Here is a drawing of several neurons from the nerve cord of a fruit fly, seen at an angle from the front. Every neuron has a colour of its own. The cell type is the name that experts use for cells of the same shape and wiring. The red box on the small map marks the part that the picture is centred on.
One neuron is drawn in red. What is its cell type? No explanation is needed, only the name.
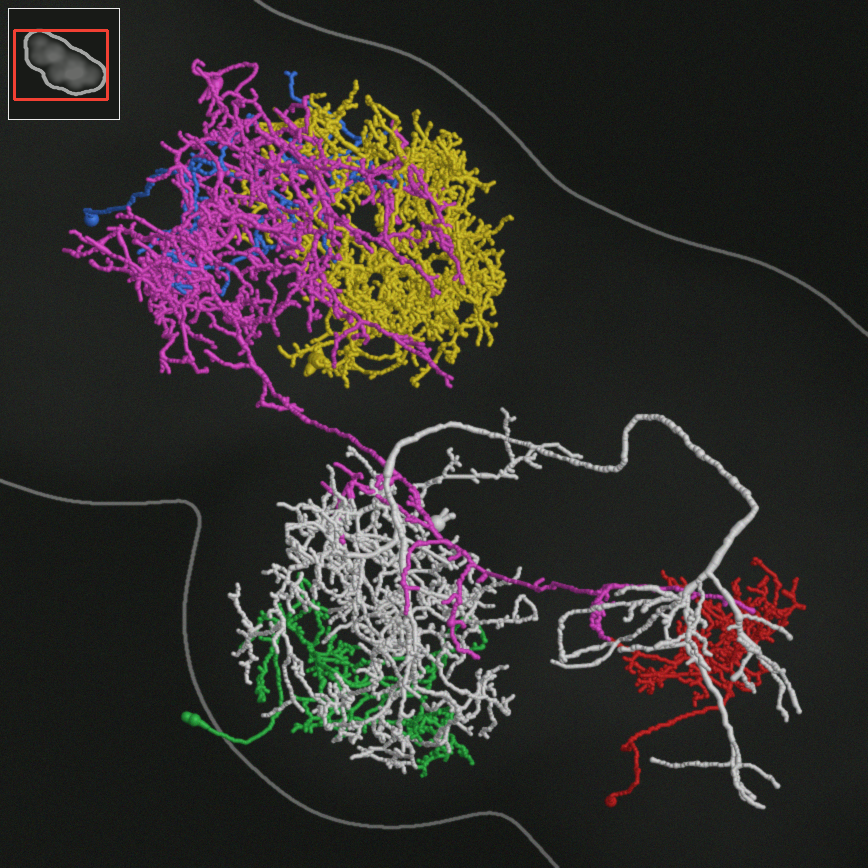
IN14A079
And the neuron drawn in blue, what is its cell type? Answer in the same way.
IN21A051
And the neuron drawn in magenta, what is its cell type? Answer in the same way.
INXXX065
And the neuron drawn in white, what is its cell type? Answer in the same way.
IN03A005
